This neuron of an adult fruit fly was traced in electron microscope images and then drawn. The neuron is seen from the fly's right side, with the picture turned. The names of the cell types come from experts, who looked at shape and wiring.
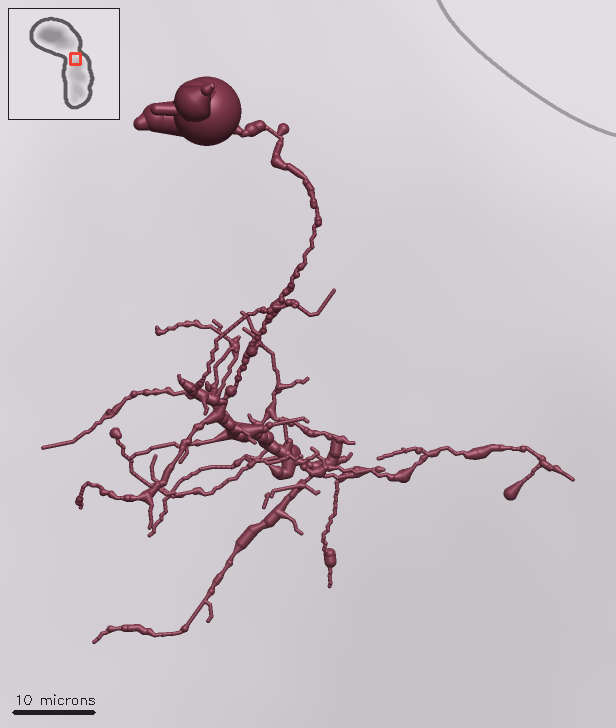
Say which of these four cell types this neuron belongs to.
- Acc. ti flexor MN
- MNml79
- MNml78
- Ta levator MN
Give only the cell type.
Acc. ti flexor MN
